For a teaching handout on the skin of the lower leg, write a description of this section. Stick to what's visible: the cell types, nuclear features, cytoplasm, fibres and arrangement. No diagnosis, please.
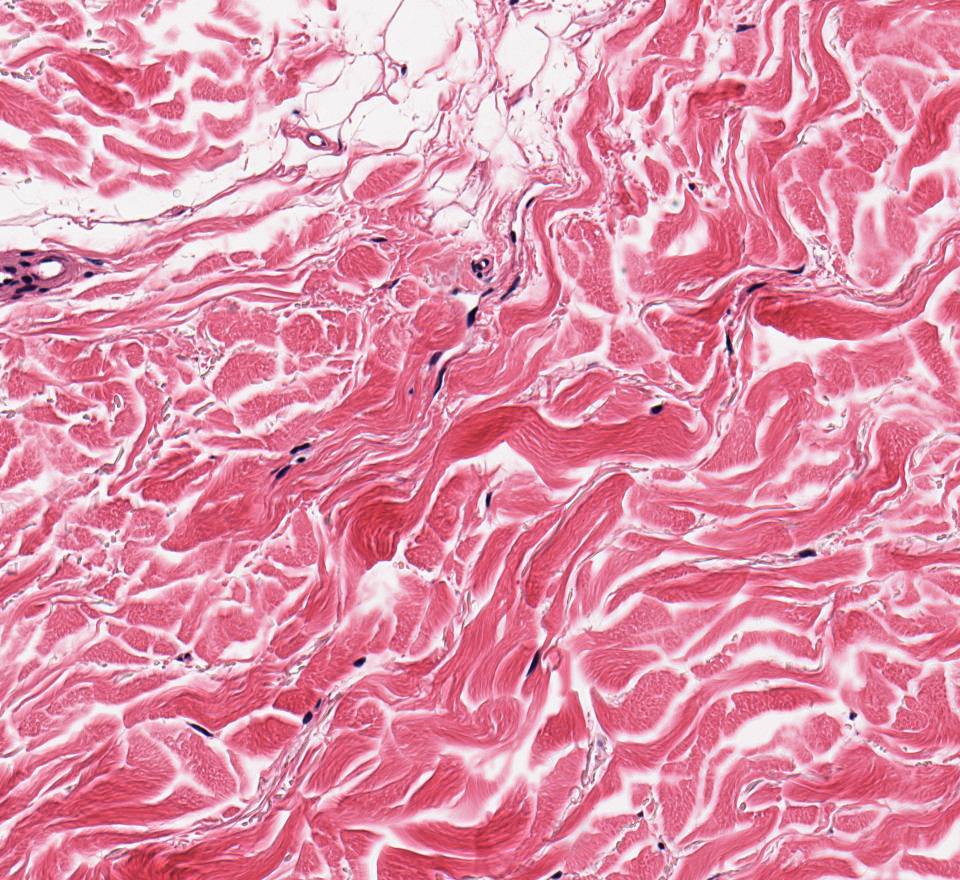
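Many collagen bundles follow a wavy course, and the nuclei between them are sparse, small, dark and mostly spindle-shaped. Upper left, there's a small vessel with a round open lumen, and at the left edge in the upper third sits a small cluster of dark nuclei.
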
